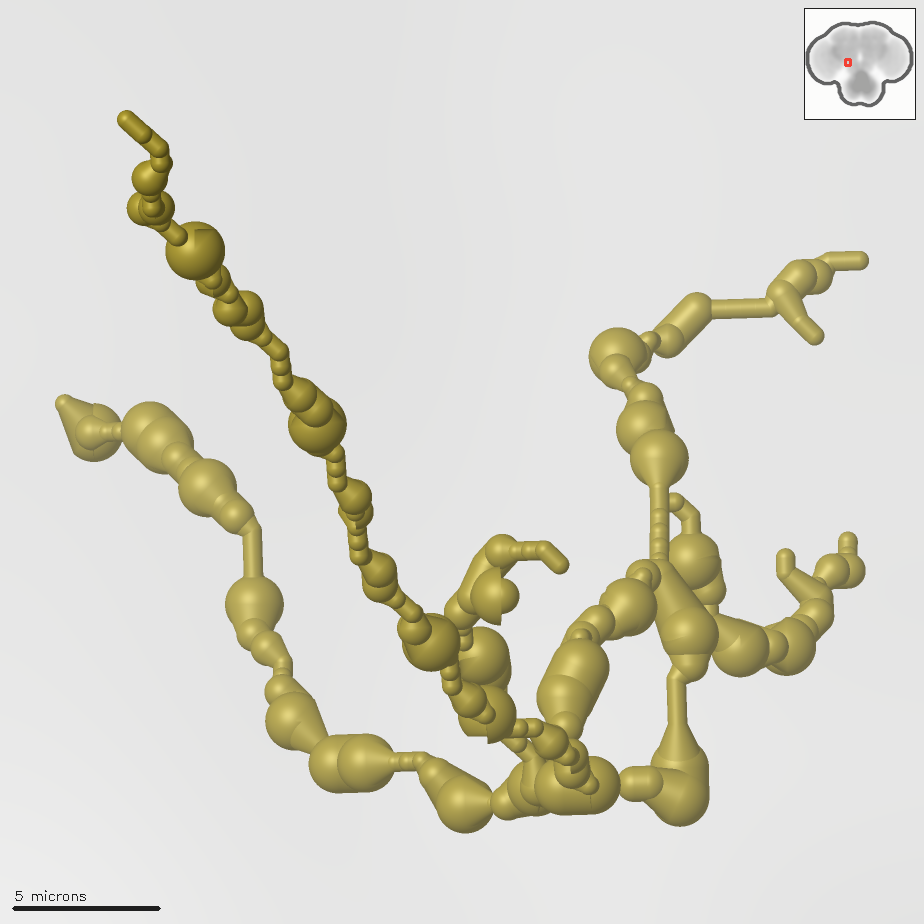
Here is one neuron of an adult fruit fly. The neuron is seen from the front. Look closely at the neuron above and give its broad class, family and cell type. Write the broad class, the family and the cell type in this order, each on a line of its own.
sensory neuron entering the brain
class mechanosensory
JO-EV1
